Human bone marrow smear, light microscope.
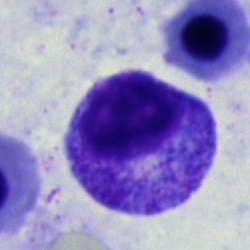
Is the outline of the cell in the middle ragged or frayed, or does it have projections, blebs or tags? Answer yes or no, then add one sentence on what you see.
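No. The cell outline is round and smooth.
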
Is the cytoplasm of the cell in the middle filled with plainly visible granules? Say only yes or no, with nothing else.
Yes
